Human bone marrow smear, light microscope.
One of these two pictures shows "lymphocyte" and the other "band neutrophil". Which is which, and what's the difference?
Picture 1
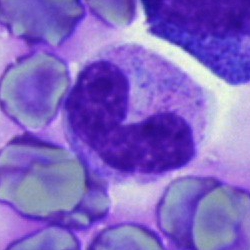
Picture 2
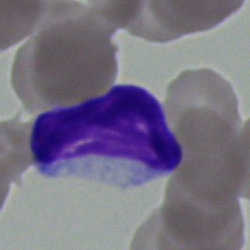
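The band neutrophil is in picture 1, and the lymphocyte is in picture 2. The band neutrophil's nucleus is deeply indented into a kidney or horseshoe shape, with the indentation opening toward the upper right.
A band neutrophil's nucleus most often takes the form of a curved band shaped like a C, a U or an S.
The lymphocyte's nucleus, by contrast, takes up most of a cell that is wider than it is tall and has an irregular, lumpy outline. Chromatin is dark in both: dark purple and condensed in picture 1, dense and deep purple in picture 2.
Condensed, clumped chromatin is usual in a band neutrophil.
No nucleoli are visible in the band neutrophil. The cytoplasm differs in amount and placement: a moderate amount of pale lilac-grey cytoplasm lies mainly in the upper right of the band neutrophil, while the lymphocyte has only a narrow band of pale lavender-blue cytoplasm along its lower edge. The lymphocyte's cytoplasm shows no distinct granules.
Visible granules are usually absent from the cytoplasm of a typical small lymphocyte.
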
